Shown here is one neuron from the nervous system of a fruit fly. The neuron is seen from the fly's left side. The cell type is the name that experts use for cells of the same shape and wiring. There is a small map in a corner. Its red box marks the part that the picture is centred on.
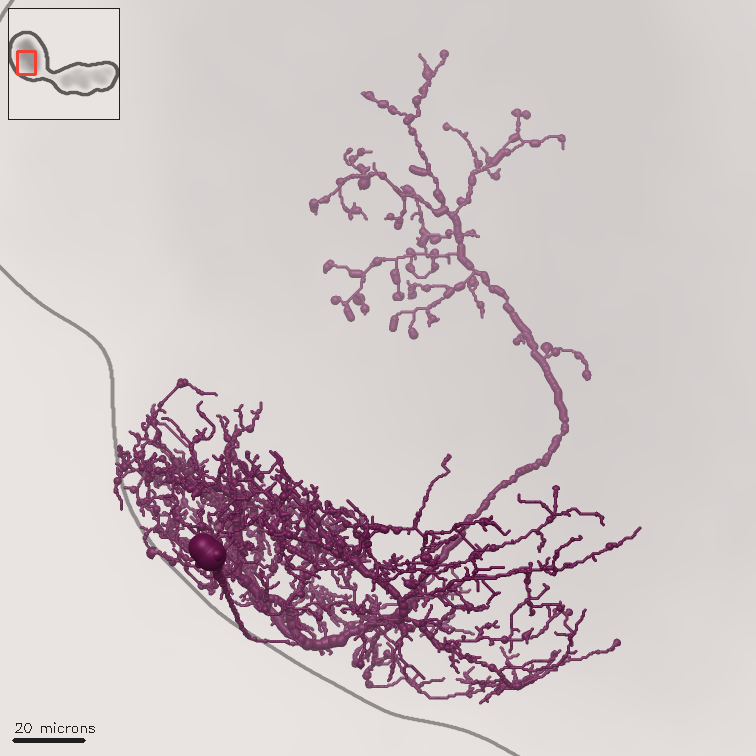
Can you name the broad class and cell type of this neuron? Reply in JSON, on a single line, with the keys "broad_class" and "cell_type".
{"broad_class": "central-brain intrinsic neuron", "cell_type": "GNG107"}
